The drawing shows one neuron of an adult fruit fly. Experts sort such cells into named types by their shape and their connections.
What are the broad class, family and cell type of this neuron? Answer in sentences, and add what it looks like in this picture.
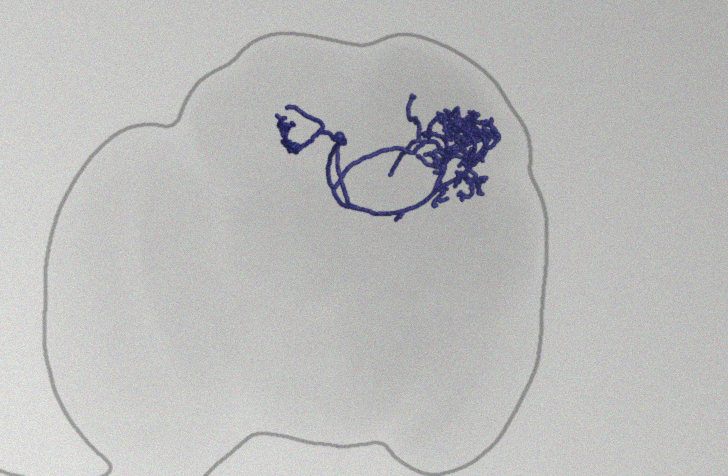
Its broad class is central-brain intrinsic neuron. Its family is hemilineage DM1_antero_dorsal. Its cell type is CRE080_c. The cell body is at the top of the picture. In this view it is wider than it is tall.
